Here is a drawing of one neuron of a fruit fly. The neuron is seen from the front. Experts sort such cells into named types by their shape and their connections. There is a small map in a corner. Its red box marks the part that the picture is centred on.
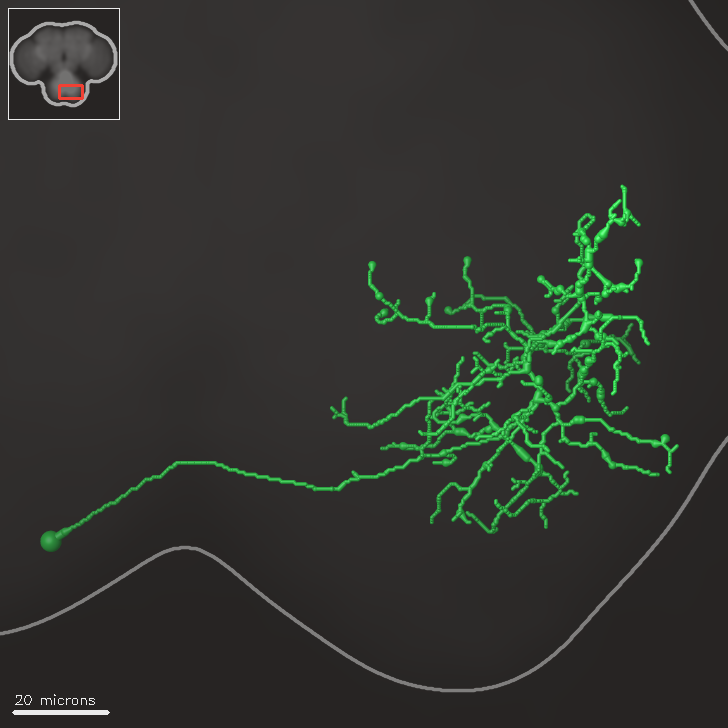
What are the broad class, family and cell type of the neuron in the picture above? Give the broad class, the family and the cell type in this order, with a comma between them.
nerve-cord intrinsic neuron, hemilineage 13B, IN13B066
